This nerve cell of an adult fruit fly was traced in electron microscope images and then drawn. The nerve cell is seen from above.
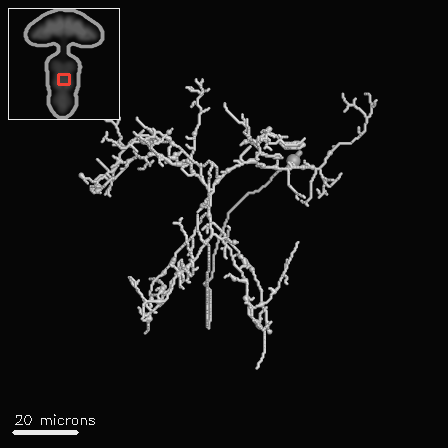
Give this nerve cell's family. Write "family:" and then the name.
family: hemilineage 00A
